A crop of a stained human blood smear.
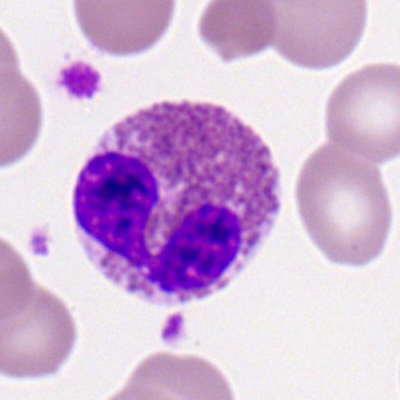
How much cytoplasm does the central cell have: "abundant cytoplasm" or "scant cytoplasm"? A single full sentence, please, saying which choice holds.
What surrounds the nucleus is plentiful cytoplasm.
